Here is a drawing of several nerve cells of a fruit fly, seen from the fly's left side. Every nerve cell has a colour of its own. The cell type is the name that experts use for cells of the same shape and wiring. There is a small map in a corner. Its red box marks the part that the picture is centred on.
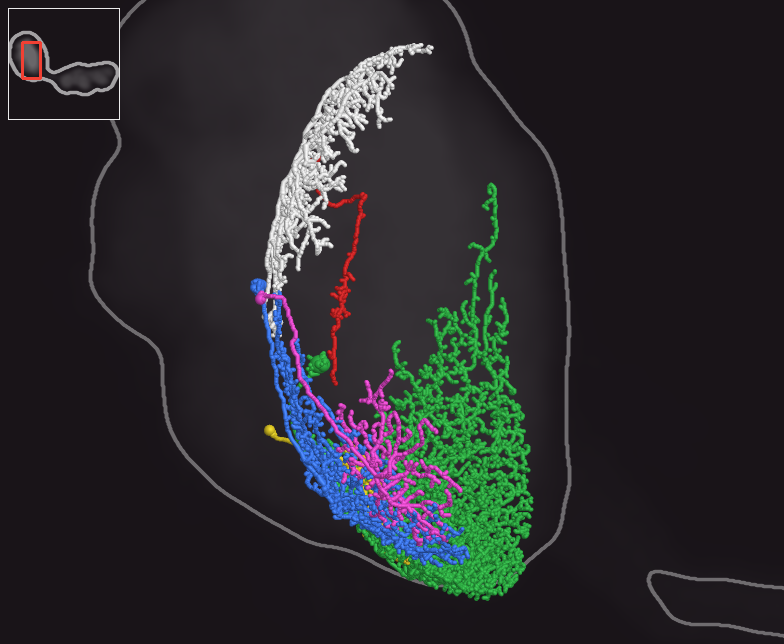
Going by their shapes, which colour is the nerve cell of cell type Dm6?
white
